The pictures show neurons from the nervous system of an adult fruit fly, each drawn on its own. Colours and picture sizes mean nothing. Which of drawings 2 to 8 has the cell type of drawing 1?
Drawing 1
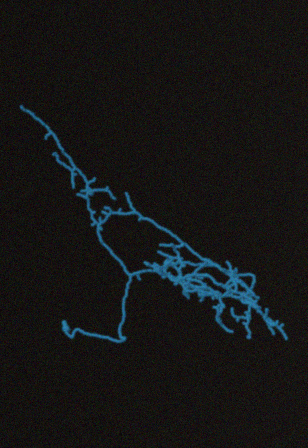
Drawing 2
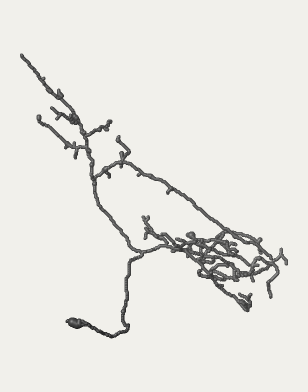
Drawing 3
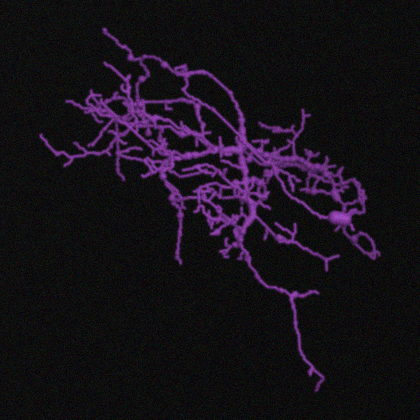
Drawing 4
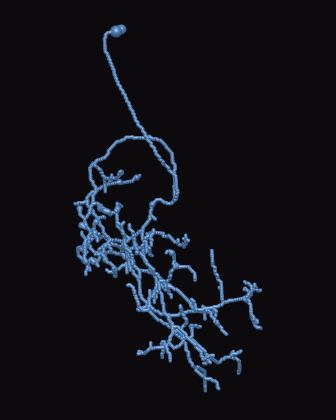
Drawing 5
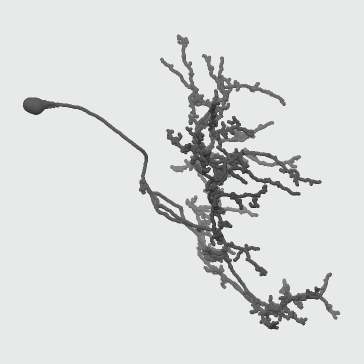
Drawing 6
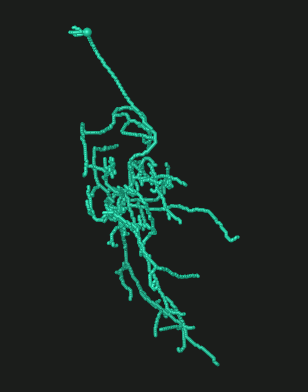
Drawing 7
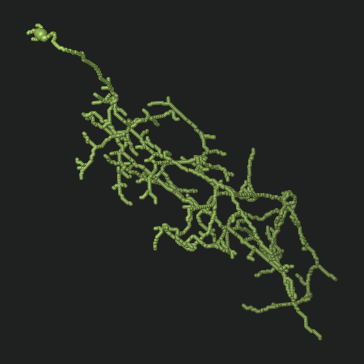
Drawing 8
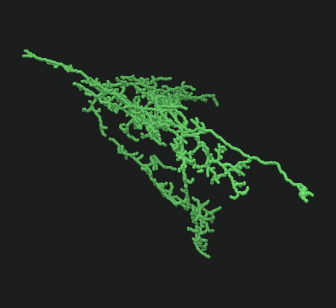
Drawing 2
